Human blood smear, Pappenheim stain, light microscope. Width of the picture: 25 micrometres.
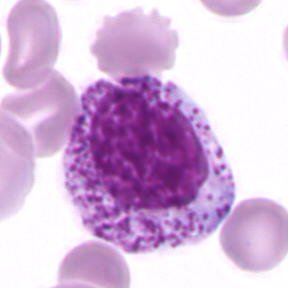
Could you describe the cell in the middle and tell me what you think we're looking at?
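Most of the cell is filled by the nucleus, which lies toward the upper side and leaves a wider rim of cytoplasm below. The cytoplasm is pale lilac and holds many coarse dark purple granules. These are crowded along the left and lower parts of the cell and sparser on the right. The cell is a myelocyte.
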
